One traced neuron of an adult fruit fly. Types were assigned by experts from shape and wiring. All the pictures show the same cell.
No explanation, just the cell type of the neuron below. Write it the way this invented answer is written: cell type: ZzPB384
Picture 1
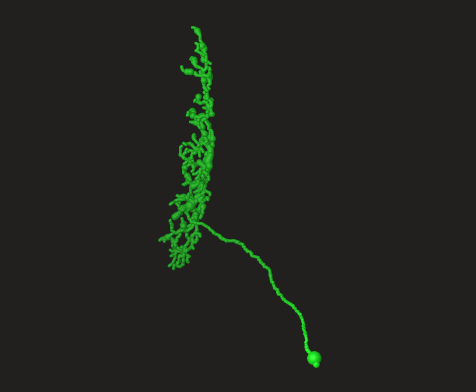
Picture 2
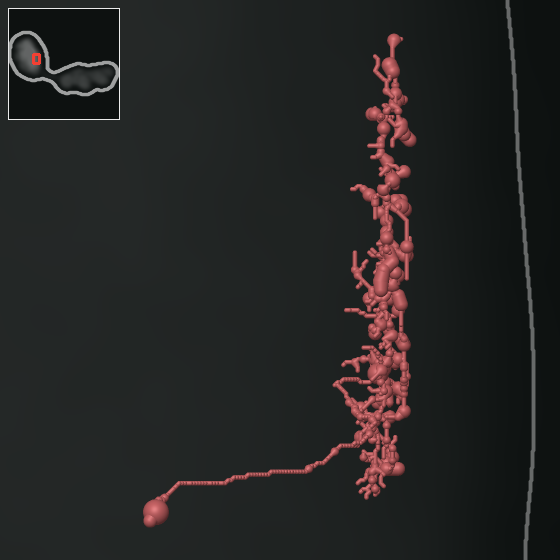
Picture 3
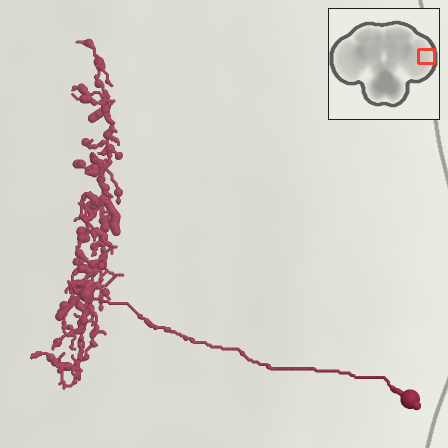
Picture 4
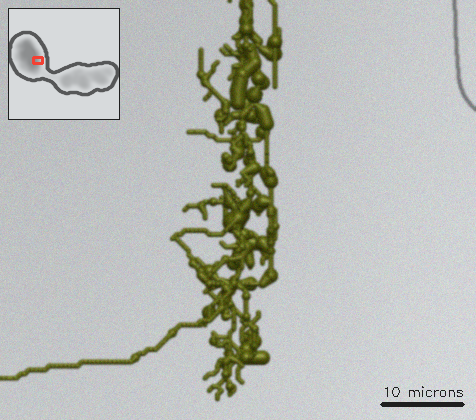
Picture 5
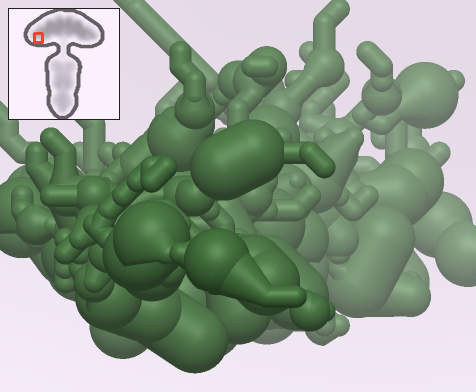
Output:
cell type: LPi34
